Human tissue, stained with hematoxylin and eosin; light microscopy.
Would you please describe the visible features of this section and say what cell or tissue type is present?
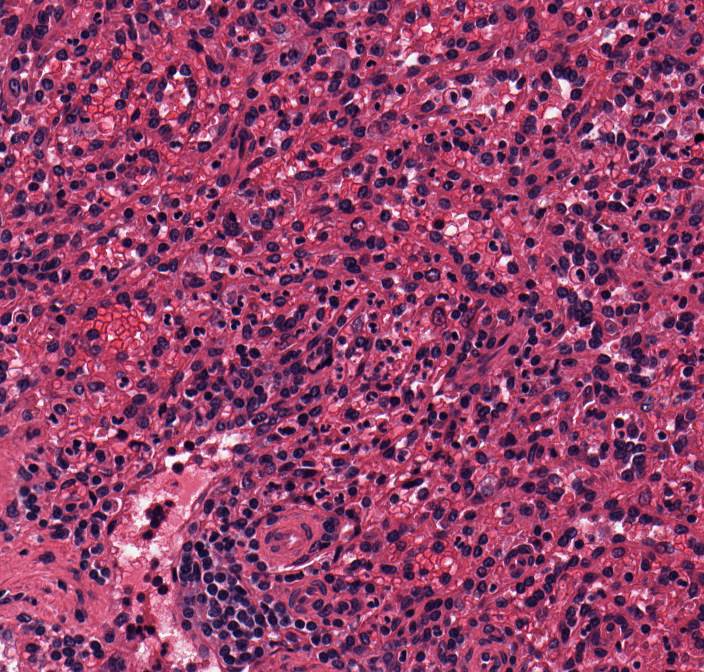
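Most numerous cells: small and round, with dark, dense nuclei and scant cytoplasm. Lower centre: a small vessel with a thick, concentrically layered pink wall. Elongated spindle-shaped nuclei run in curving strands among the round cells, clearest in the centre. Lower left corner: pale pink, sparsely cellular fibrous tissue. Tissue: spleen.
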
